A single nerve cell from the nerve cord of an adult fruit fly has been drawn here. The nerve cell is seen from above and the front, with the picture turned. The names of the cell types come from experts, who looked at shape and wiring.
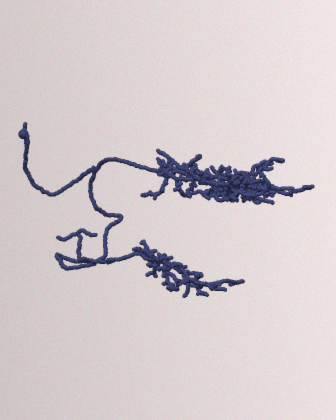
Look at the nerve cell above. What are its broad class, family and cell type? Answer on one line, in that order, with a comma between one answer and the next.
nerve-cord intrinsic neuron, hemilineage 19B, IN19B111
